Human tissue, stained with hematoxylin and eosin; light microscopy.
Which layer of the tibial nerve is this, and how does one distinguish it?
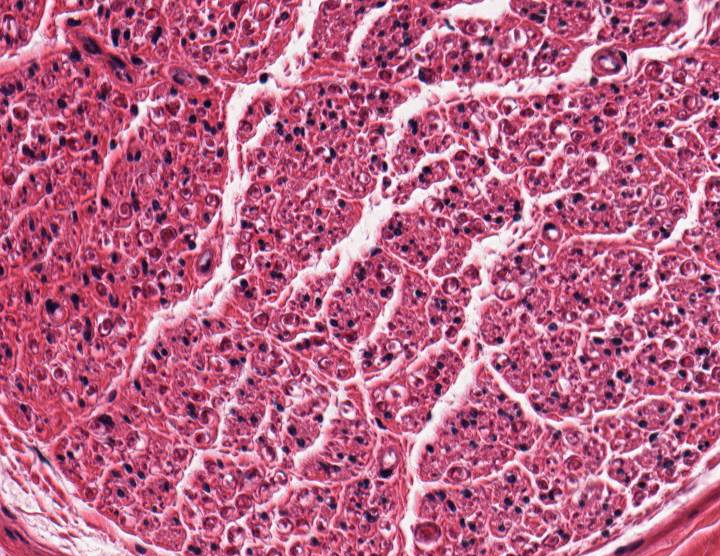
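This is a nerve fascicle. I see fibres cut across, each a round profile, a pale ring around a small pink central axon.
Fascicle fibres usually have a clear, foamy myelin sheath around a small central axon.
Small, dark, round to oval nuclei are scattered evenly among the fibres throughout the bundle. A thin, wavy, pink layered sheath with flattened nuclei borders the bundle at the lower left.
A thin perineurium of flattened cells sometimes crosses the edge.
Those ringed axons set it apart from epineurium, usually coarse, solid collagen bundles with sparse fibroblast nuclei.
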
